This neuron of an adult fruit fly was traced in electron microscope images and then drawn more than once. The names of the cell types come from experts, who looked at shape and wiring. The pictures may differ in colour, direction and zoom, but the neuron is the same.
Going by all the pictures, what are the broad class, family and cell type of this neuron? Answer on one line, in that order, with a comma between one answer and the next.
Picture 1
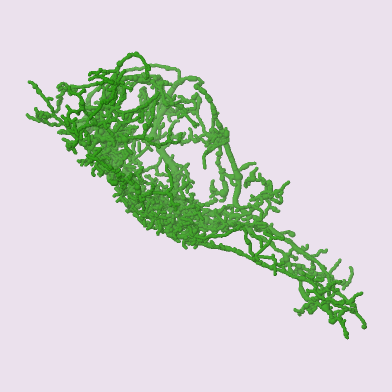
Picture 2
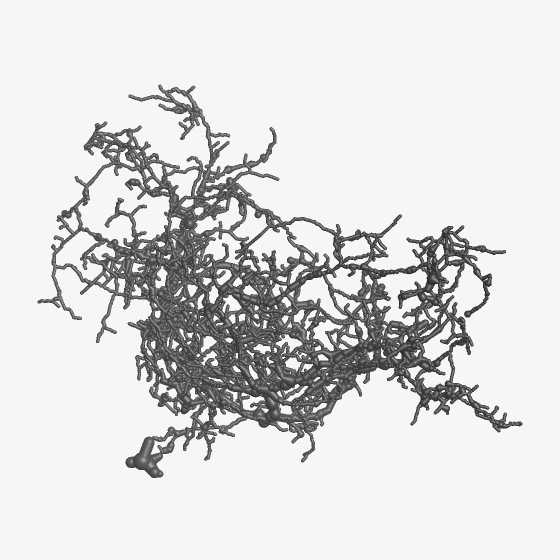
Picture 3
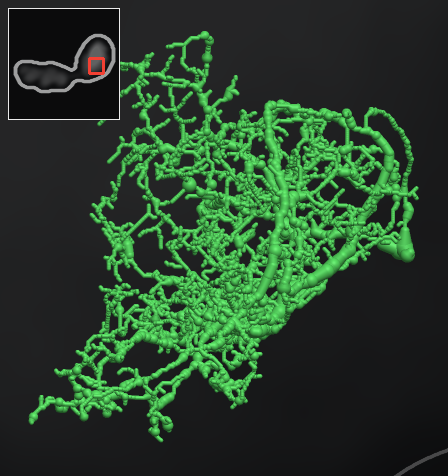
central-brain intrinsic neuron, hemilineage ALlv1, CB0591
